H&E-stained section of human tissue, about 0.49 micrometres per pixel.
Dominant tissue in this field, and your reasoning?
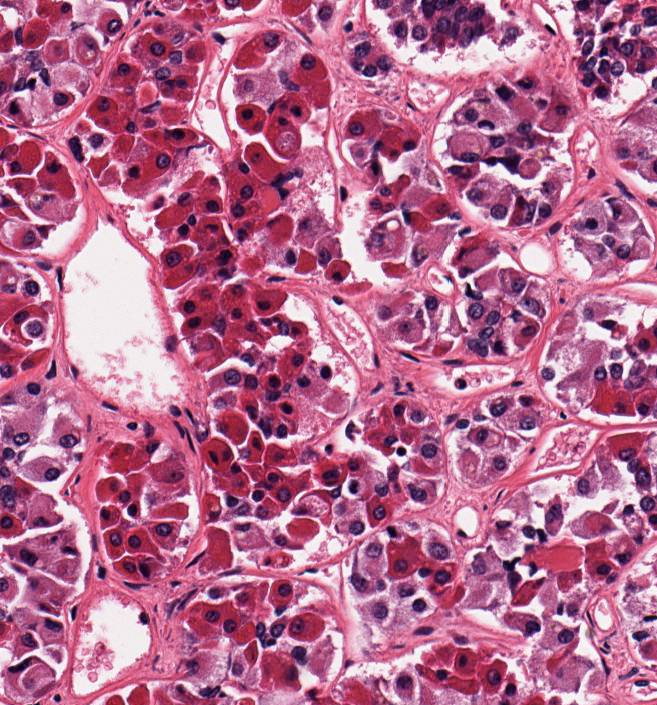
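I'd call this the pars distalis of the pituitary. Everywhere I look, cells sit in rounded nests divided by thin pink fibrous septa. Most nests are solid clusters with no central gland lumen.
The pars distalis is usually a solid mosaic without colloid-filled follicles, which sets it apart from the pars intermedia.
Cells with deep red, densely staining cytoplasm are scattered through most nests, intermingled with cells of pale purple-grey cytoplasm, and that mixing weighs in its favour.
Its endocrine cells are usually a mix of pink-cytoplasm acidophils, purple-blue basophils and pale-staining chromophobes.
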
